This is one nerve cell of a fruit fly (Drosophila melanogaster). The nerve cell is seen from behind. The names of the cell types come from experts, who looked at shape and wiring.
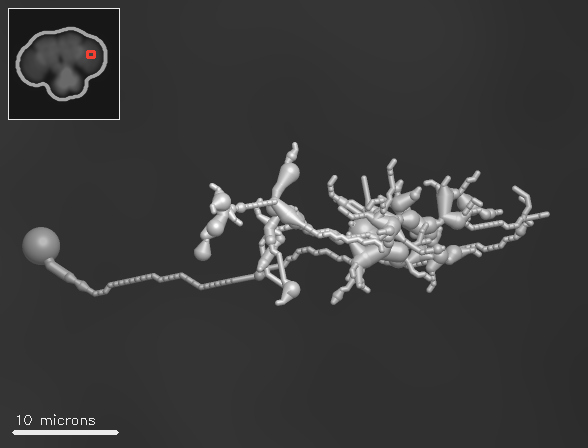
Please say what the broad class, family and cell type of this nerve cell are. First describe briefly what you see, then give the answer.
The cell body can be seen on the left of the picture. By the scale bar it is about 50 microns wide in this view. The picture shows dozens of branch ends. Its broad class is optic-lobe intrinsic neuron. Its family is Mi. It is of cell type Mi4.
